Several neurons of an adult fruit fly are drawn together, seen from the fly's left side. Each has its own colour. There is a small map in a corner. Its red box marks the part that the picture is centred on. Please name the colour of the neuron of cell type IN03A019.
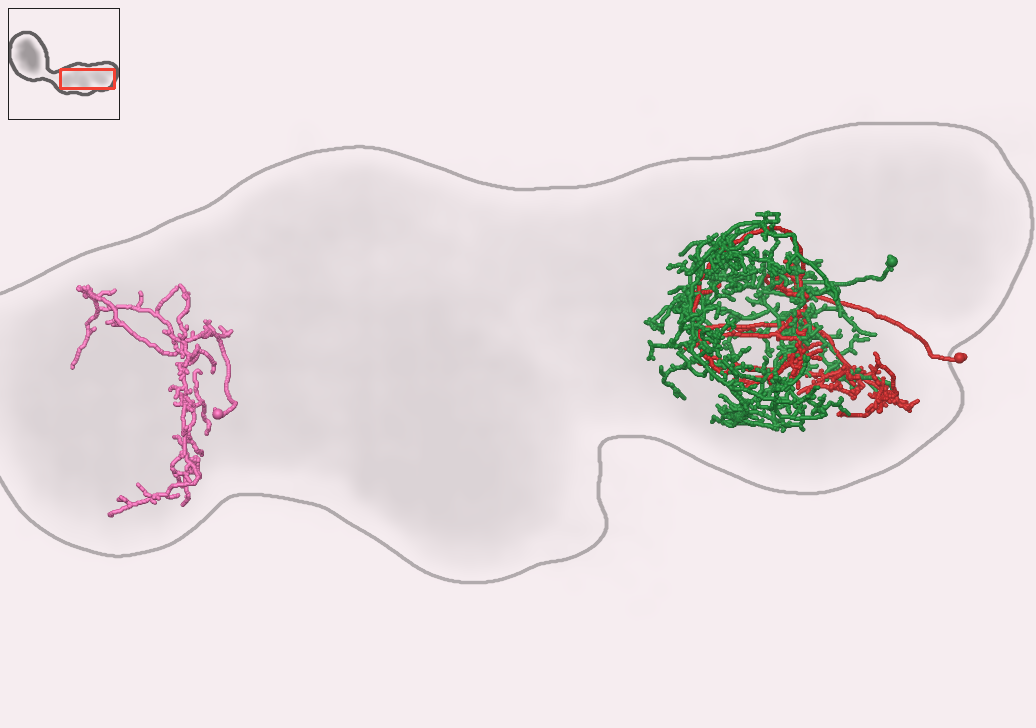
green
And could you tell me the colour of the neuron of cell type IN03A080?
pink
